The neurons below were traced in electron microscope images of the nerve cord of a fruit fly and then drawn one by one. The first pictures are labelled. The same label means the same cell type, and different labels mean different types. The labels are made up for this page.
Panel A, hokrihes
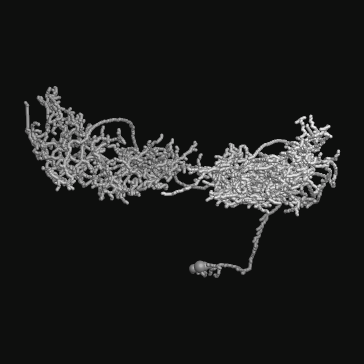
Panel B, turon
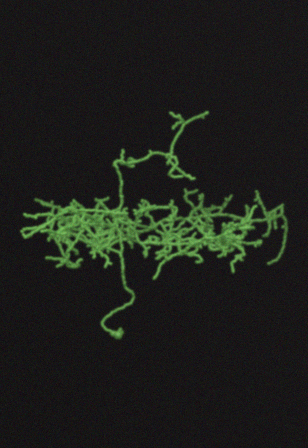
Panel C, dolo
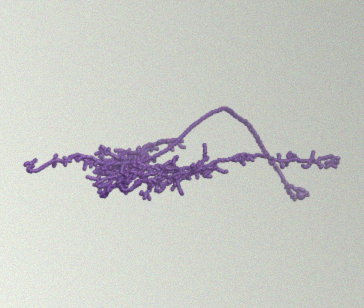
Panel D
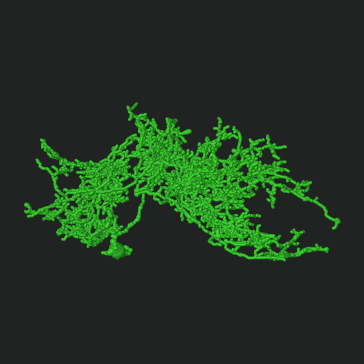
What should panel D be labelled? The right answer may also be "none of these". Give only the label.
hokrihes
